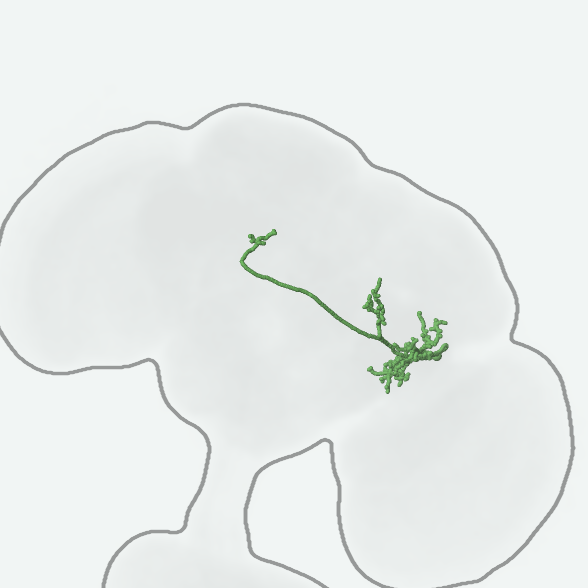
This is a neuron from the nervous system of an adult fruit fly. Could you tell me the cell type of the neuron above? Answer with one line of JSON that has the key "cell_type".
{"cell_type": "AVLP274_b"}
